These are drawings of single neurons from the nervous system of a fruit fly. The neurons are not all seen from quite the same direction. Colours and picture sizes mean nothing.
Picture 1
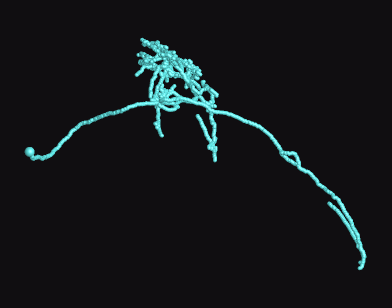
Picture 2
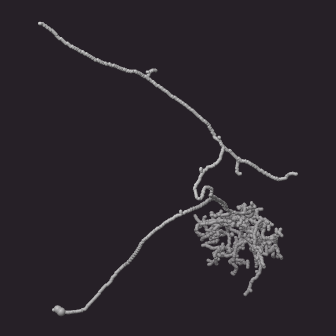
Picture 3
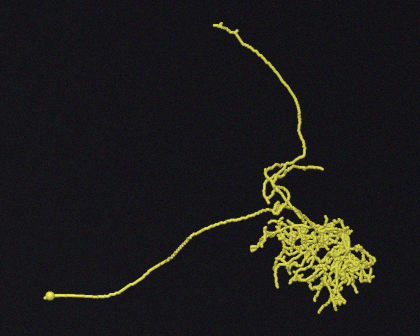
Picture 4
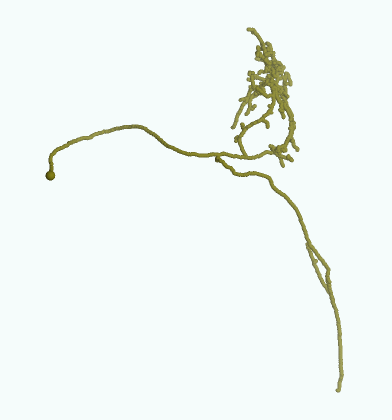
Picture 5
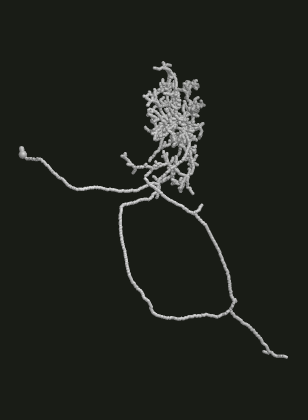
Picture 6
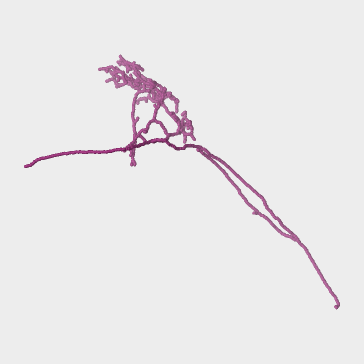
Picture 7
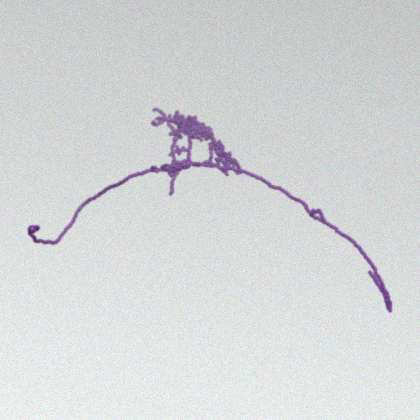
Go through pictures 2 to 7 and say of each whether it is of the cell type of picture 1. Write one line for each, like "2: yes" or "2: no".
2: no
3: no
4: yes
5: no
6: yes
7: yes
